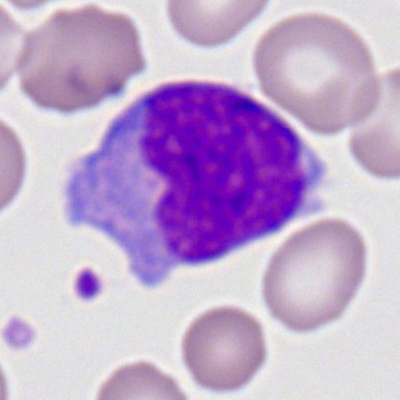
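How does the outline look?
Irregular, with a ragged edge on the left side.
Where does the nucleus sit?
Toward the right side of the cell.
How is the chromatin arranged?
Dark purple and clumped in a mottled pattern.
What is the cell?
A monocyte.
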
